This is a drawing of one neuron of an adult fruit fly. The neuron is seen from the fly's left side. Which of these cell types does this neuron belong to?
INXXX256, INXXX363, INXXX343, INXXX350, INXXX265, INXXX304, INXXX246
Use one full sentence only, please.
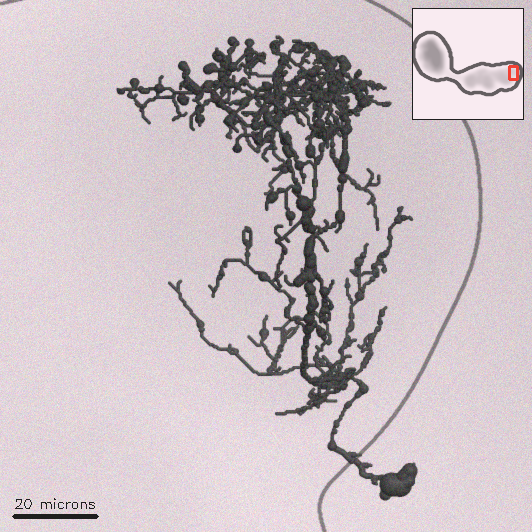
The cell type given to this neuron is INXXX265.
